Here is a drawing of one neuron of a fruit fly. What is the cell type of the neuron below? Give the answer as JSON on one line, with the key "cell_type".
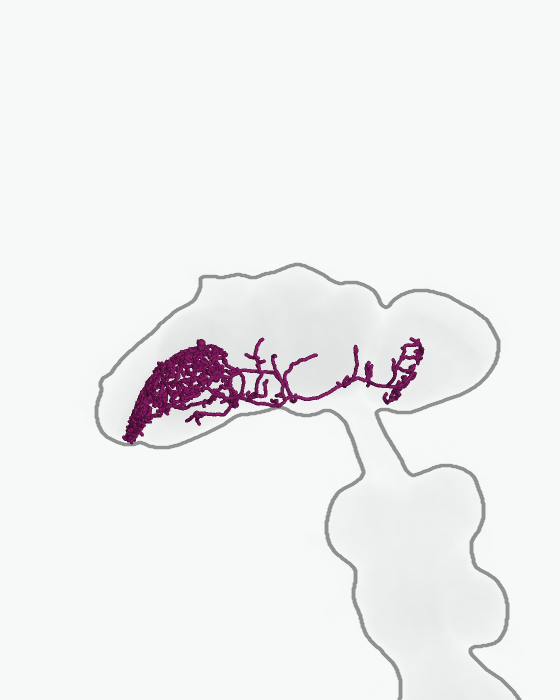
{"cell_type": "MeVPLo1"}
